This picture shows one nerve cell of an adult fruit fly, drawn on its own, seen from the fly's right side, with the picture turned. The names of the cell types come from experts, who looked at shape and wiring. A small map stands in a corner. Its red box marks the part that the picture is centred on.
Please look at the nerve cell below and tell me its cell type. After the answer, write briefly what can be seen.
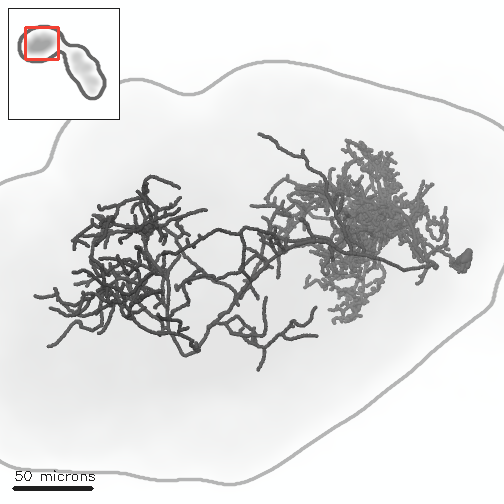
Its cell type is GNG105. This is a central-brain intrinsic neuron. From left to right in the picture it spans about 300 microns. In this view it is wider than it is tall.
